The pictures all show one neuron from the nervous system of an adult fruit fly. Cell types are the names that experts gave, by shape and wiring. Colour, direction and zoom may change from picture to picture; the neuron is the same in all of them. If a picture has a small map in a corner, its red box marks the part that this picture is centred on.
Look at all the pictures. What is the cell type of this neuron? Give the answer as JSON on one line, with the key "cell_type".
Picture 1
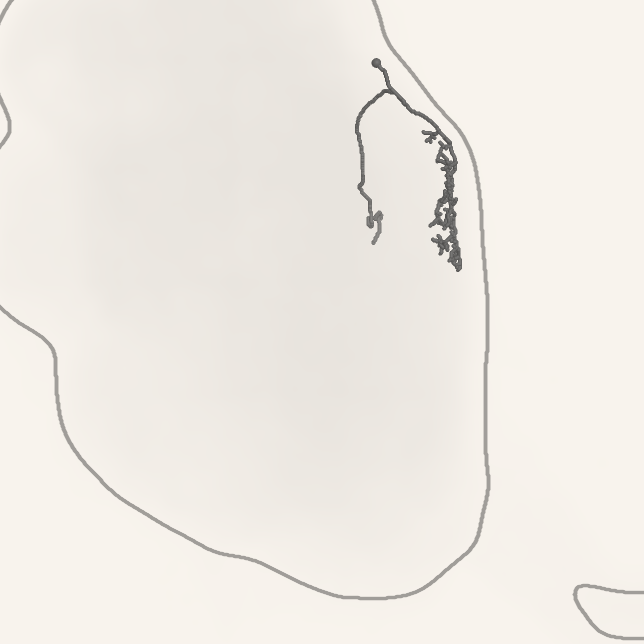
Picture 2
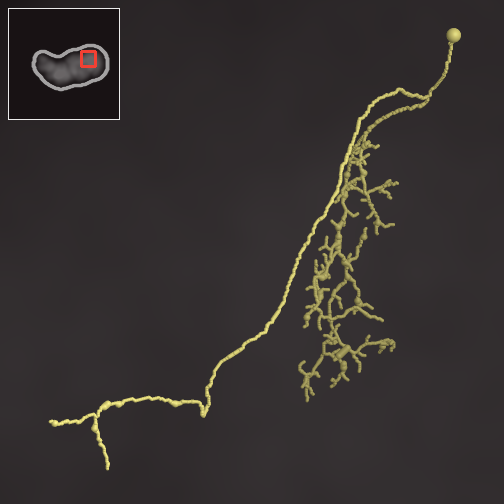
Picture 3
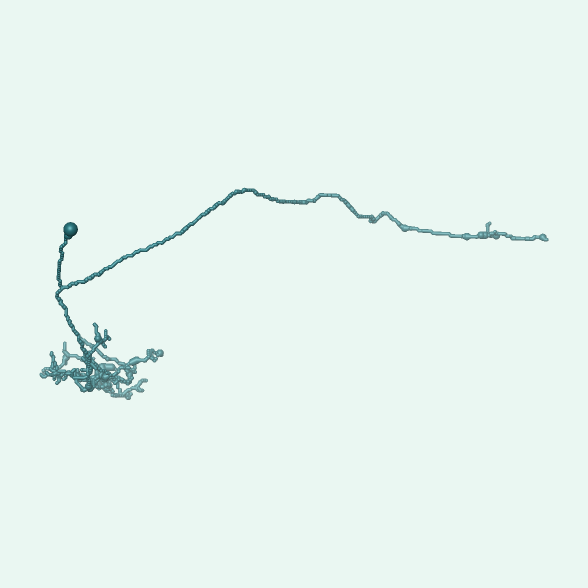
{"cell_type": "LPT100"}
